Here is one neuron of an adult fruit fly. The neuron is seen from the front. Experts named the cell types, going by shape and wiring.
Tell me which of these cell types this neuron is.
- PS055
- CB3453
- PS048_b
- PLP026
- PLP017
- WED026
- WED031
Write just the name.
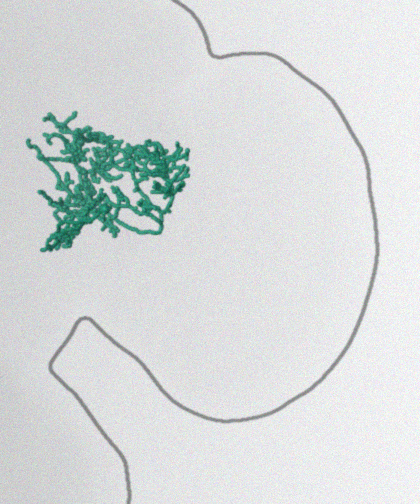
PLP017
